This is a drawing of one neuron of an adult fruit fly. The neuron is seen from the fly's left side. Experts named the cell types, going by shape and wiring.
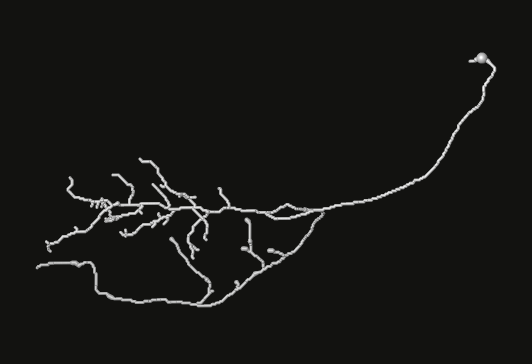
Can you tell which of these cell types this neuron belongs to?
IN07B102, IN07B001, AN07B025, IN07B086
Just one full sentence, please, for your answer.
The cell type IN07B102 includes this neuron.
